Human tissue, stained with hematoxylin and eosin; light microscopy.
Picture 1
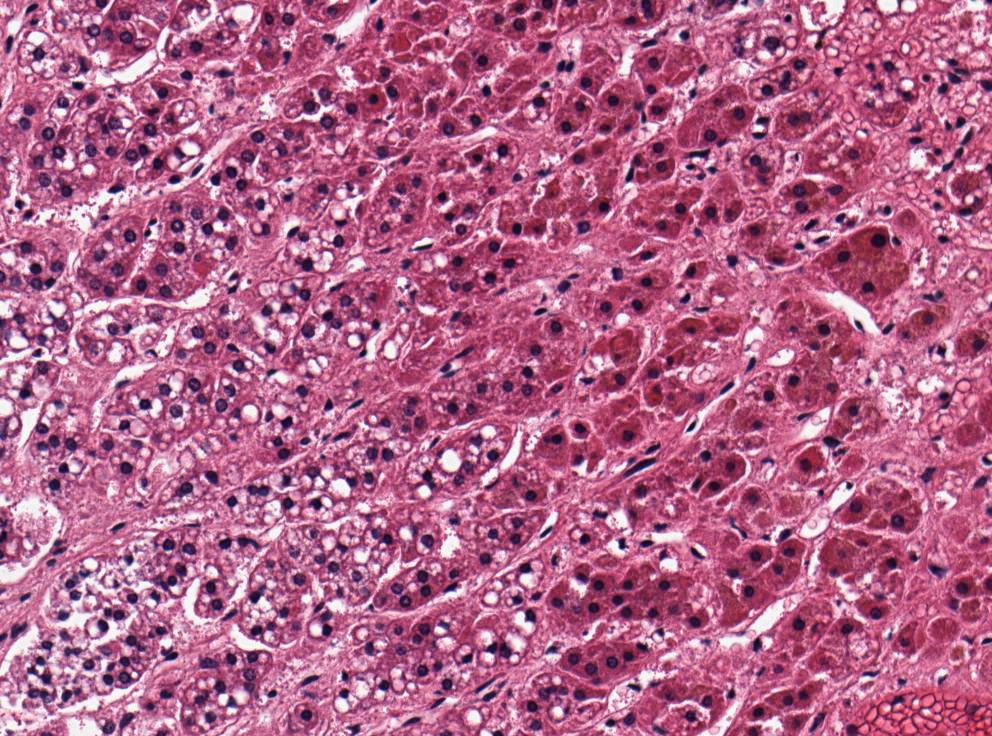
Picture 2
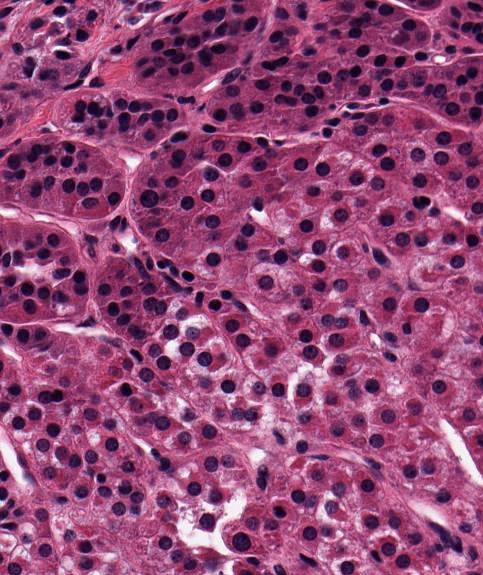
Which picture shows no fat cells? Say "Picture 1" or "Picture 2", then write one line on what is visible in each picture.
Picture 2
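What picture 1 shows: A small patch of fat cells with thin pink walls sits at the bottom right corner of the field.
What picture 2 shows: No fat cells are present anywhere in the field.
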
